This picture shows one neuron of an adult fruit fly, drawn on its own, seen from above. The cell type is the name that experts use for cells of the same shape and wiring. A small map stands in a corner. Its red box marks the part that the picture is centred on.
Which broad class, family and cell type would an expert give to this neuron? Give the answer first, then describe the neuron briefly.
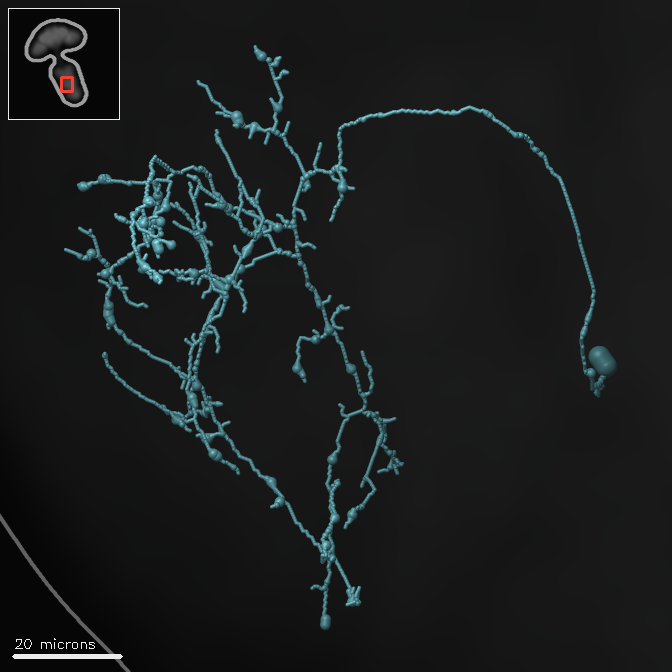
This is a nerve-cord intrinsic neuron. The family is hemilineage 12B. Its cell type is IN12B053. It is in the nerve cord and does not reach the brain. By the scale bar it is about 110 microns tall in this view. The picture shows dozens of branch ends.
